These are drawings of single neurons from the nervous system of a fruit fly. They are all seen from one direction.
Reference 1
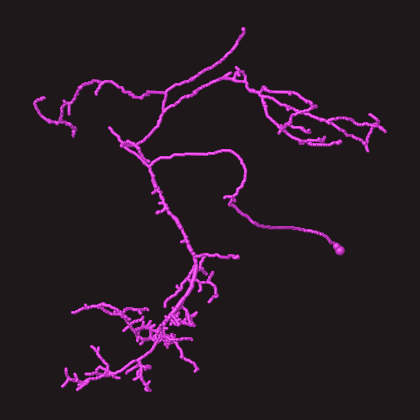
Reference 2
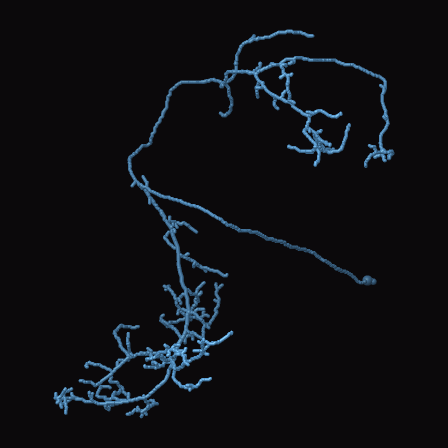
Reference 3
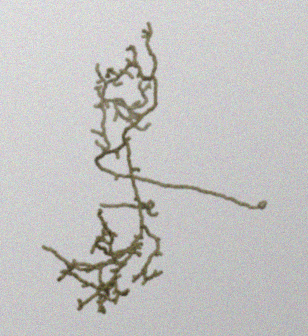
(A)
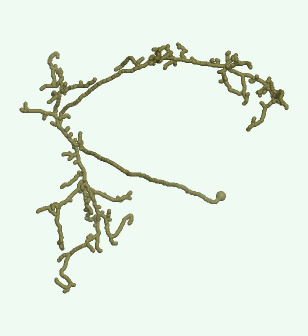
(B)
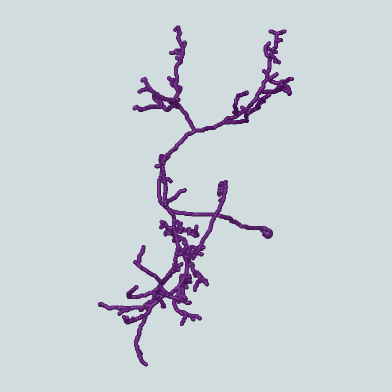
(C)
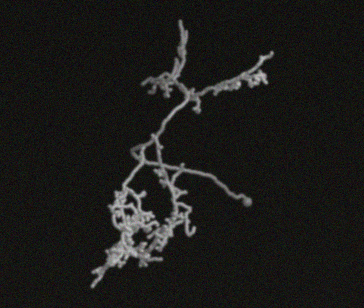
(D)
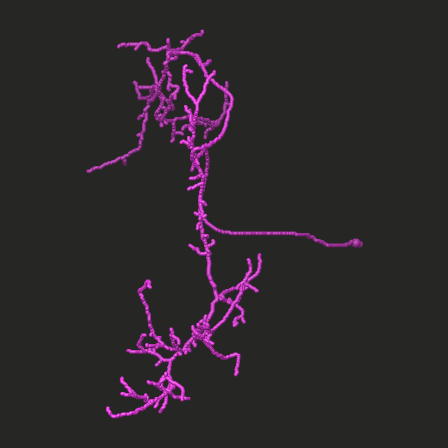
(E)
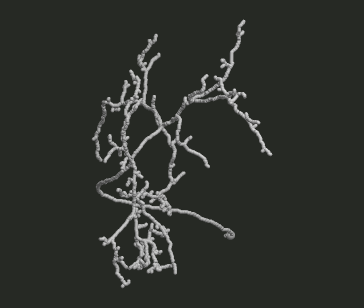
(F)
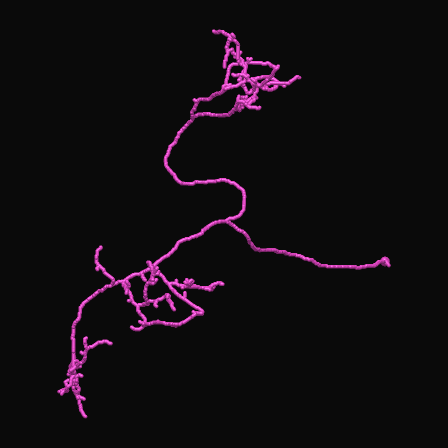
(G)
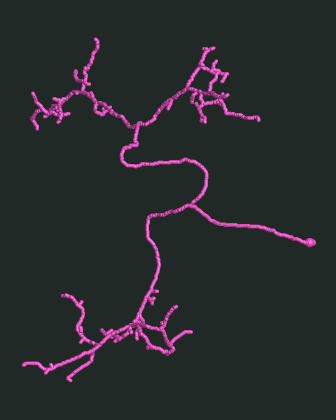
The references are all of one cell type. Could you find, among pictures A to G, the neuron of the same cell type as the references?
D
